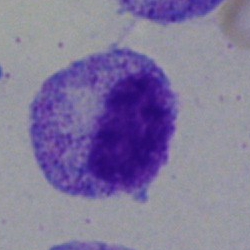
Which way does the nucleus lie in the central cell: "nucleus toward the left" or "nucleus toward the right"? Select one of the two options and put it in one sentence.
Most of the cytoplasm lies to the left of the nucleus.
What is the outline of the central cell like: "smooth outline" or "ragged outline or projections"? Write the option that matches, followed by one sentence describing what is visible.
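Ragged outline or projections. A small bleb projects from the bottom edge of the cell below the nucleus.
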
